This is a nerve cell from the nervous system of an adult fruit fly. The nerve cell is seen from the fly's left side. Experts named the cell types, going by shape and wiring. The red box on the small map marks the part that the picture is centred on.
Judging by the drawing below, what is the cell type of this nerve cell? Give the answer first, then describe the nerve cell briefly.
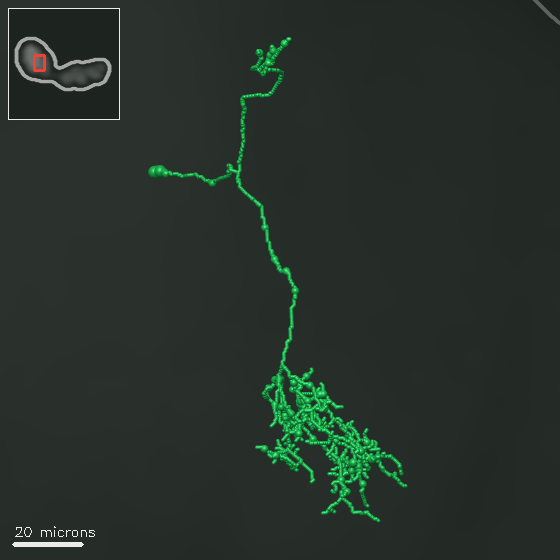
Its cell type is LC20a. This is a visual projection neuron. From top to bottom in the picture it spans about 140 microns. Dozens of branch ends can be seen.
